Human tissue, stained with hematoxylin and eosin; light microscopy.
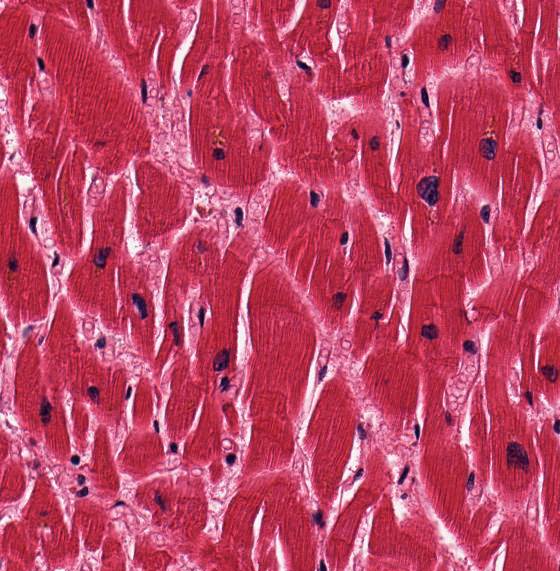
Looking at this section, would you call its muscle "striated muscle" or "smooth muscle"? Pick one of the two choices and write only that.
Striated muscle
